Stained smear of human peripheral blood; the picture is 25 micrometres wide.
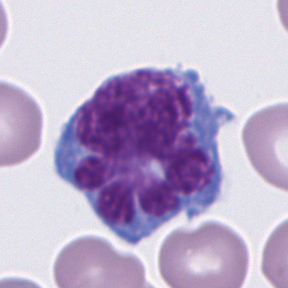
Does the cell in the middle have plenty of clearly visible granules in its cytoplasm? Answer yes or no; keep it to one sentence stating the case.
No, there are no visible granules in its cytoplasm.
